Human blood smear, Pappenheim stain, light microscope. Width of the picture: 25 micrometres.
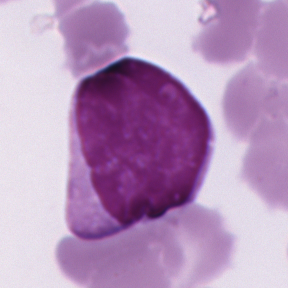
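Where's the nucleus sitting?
Off-centre toward the upper right, leaving the pale lilac-grey cytoplasm mainly on the left.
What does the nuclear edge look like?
Not divided into lobes. The nucleus fills about 80% of a cell about 17 by 13 micrometres, with dark purple, finely mottled, fairly even chromatin.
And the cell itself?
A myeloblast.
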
